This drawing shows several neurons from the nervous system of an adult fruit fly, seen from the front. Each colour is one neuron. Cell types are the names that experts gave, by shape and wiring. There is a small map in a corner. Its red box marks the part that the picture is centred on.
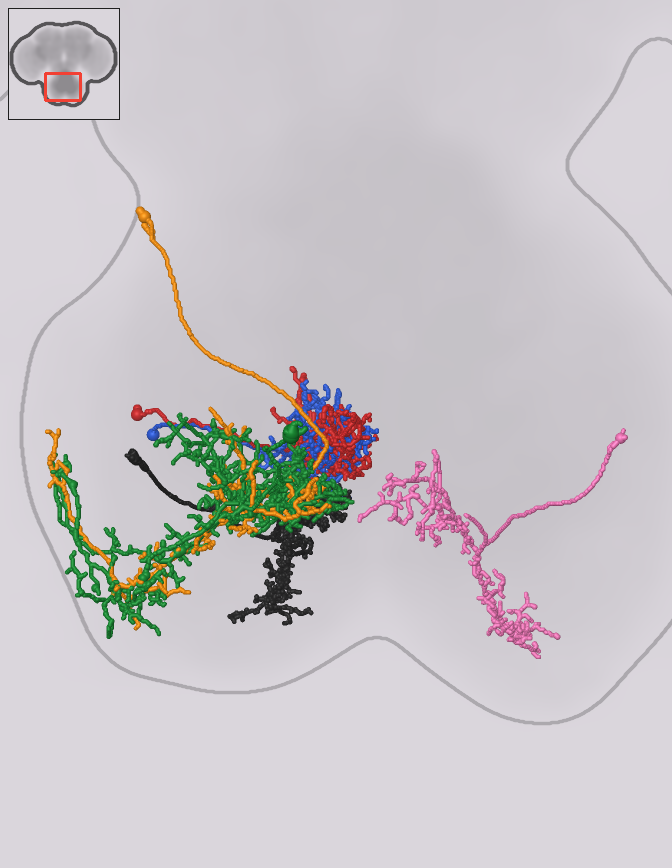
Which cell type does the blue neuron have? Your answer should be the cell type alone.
IN09A024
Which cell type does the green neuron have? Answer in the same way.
IN09A016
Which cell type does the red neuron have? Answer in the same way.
IN09A022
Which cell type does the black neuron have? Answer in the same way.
IN09A039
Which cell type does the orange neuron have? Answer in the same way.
IN23B024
